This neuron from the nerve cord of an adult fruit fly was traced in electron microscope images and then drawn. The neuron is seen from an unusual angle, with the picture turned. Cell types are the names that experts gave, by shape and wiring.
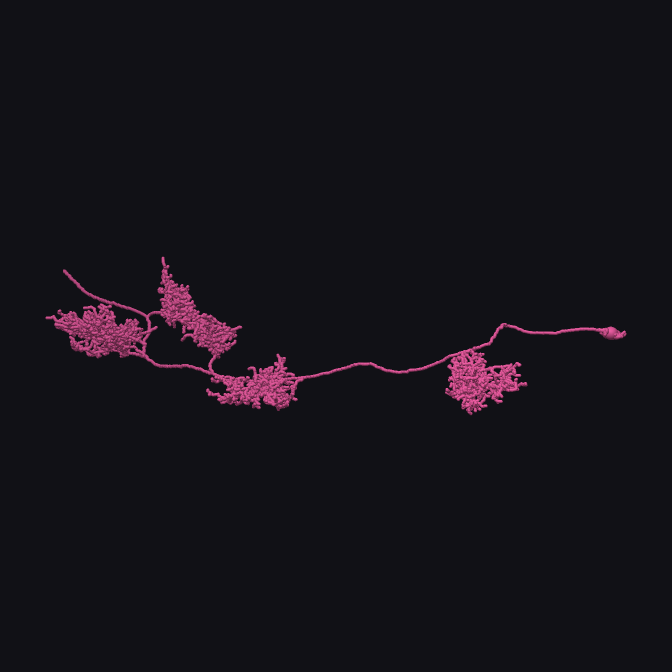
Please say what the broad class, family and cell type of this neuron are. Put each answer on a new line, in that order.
ascending neuron
AN13B
AN13B002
